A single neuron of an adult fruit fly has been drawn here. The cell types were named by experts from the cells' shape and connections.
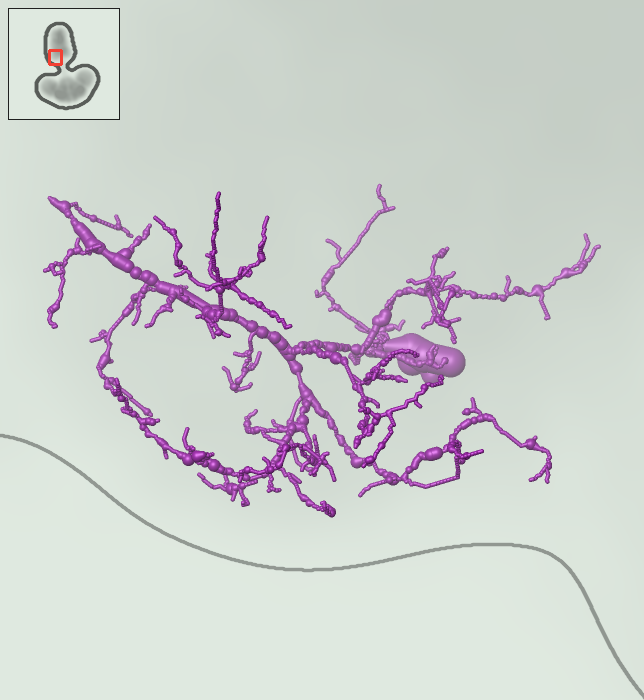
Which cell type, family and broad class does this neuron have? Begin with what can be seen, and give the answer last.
It is in the nerve cord and does not reach the brain. The picture shows dozens of branch ends. It is of cell type Ta levator MN. The family is hemilineage 15B. Its broad class is motor neuron of the nerve cord.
